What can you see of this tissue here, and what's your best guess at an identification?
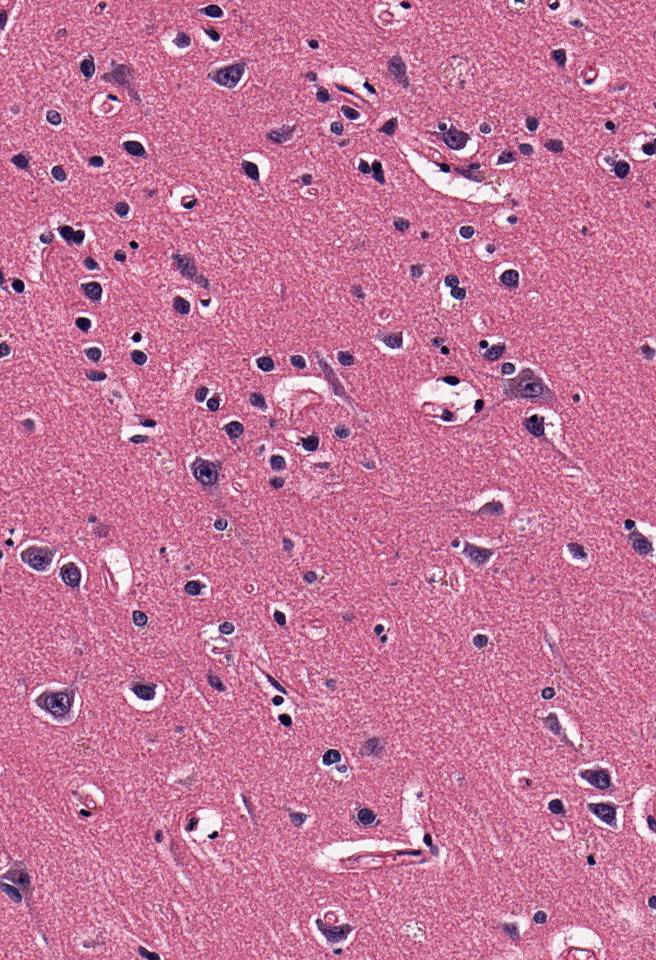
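Pink, finely fibrillary neuropil fills the field, with single cells scattered throughout. Larger cells, such as those at lower left, are neurons with round, pale vesicular nuclei each holding a distinct dark nucleolus. Many cells and vessels are ringed by empty clear halos from shrinkage. No epithelium, glands or fat cells appear. The tissue is cerebral cortex.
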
